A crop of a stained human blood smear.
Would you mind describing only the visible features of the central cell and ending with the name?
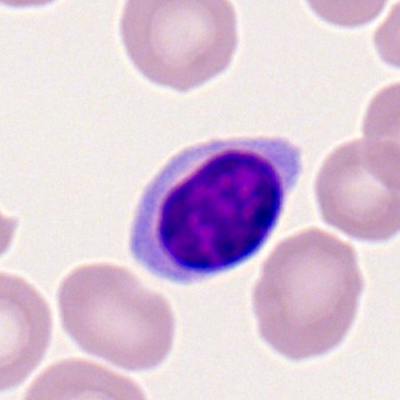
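Taking each feature in turn, the chromatin is dark purple and coarsely clumped. Next comes the cytoplasm, which is pale blue. It shows no visible granules, and no vacuoles are seen in it either. Altogether, this is a lymphocyte.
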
